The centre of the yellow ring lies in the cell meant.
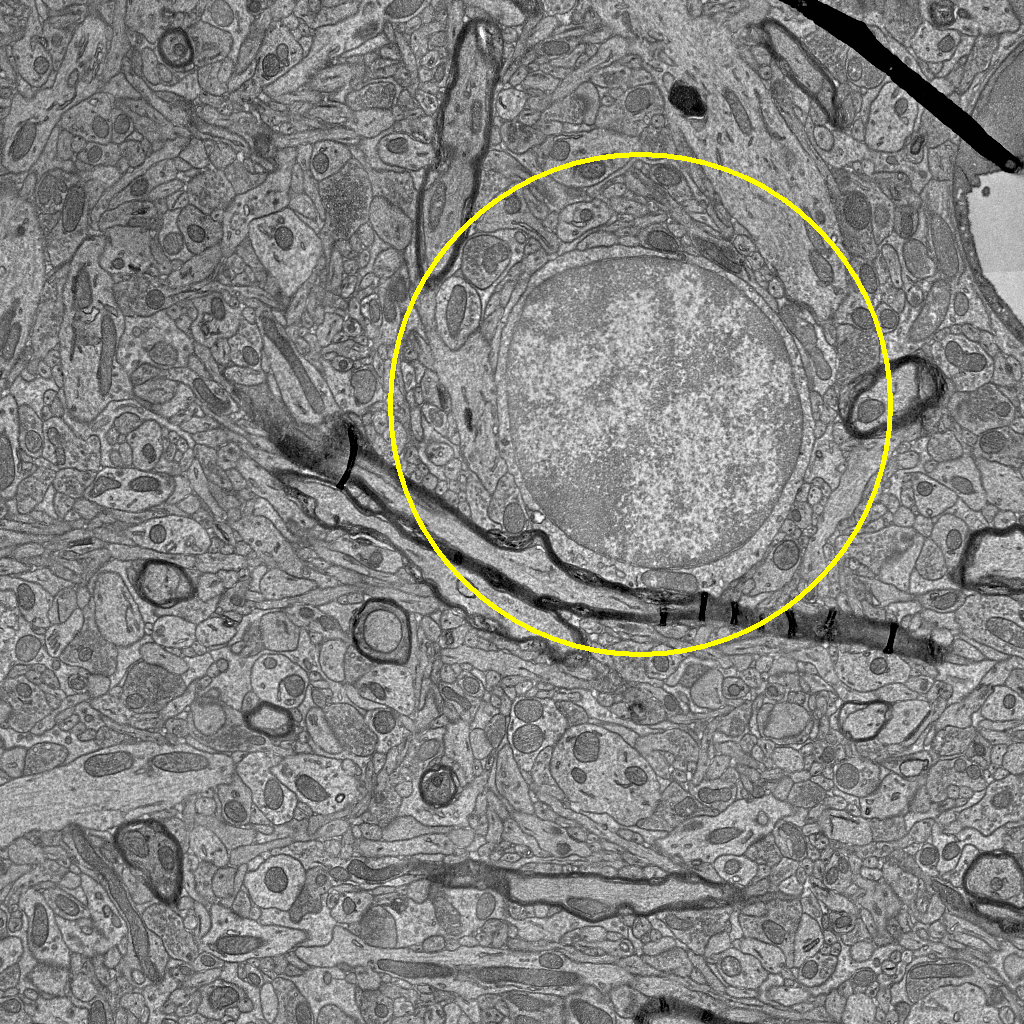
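Oligodendrocyte, ringed, in an electron micrograph of mouse visual cortex: a round nucleus with its whole outline inside the ring; nuclear envelope smooth, without deep folds; chromatin mottled in pale and dark patches throughout; no distinct nucleolus standing out.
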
